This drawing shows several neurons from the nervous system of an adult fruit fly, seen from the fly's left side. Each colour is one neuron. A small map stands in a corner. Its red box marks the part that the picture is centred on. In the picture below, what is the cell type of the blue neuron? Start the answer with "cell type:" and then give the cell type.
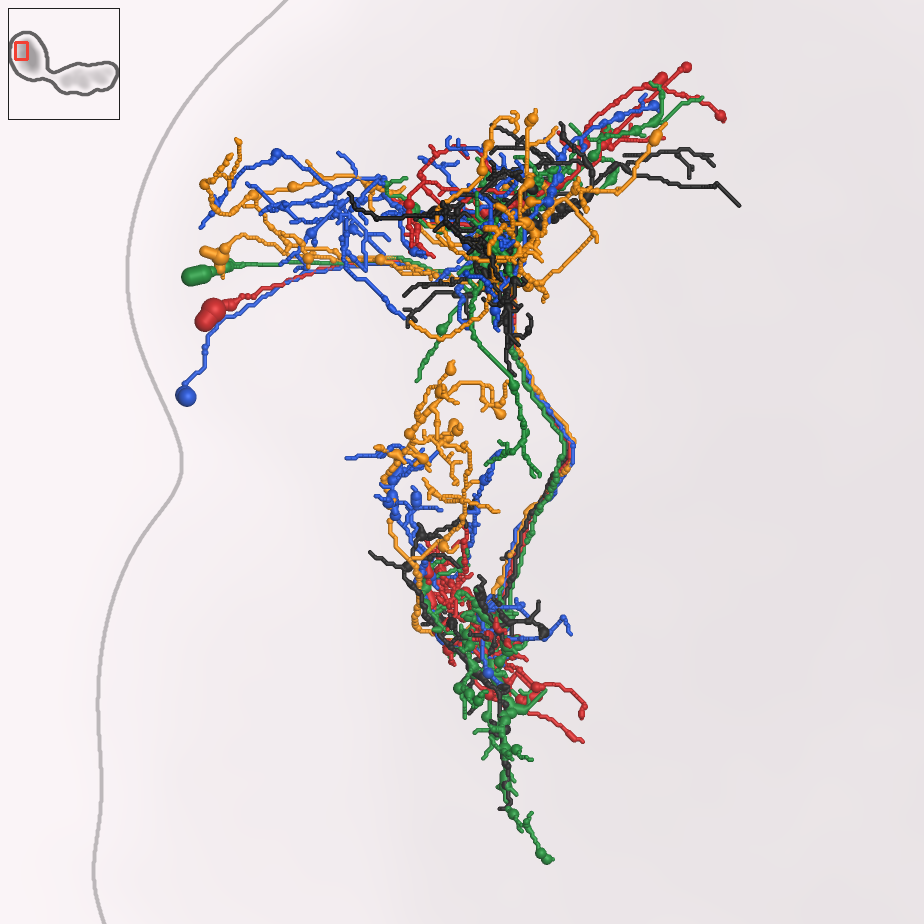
cell type: CRE020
